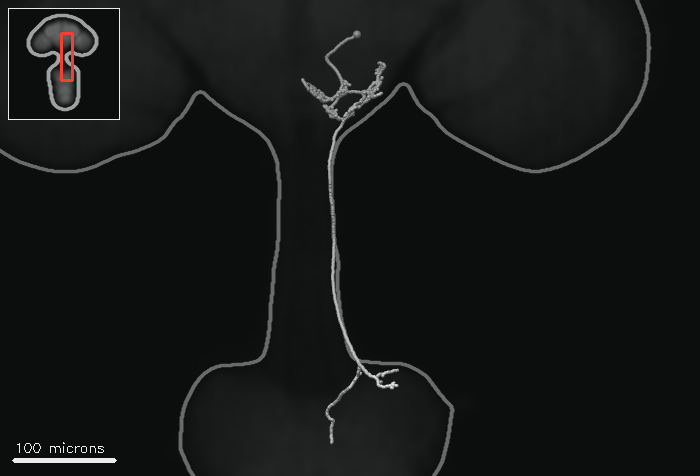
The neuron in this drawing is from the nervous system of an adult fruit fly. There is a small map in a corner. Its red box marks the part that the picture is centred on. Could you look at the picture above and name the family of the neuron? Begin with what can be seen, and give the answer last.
It reaches both the brain and the nerve cord, passing through the neck. Its cell body lies at the top of the picture. From top to bottom in the picture it spans about 400 microns. Its broad class is descending neuron. The family is hemilineage MX12.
